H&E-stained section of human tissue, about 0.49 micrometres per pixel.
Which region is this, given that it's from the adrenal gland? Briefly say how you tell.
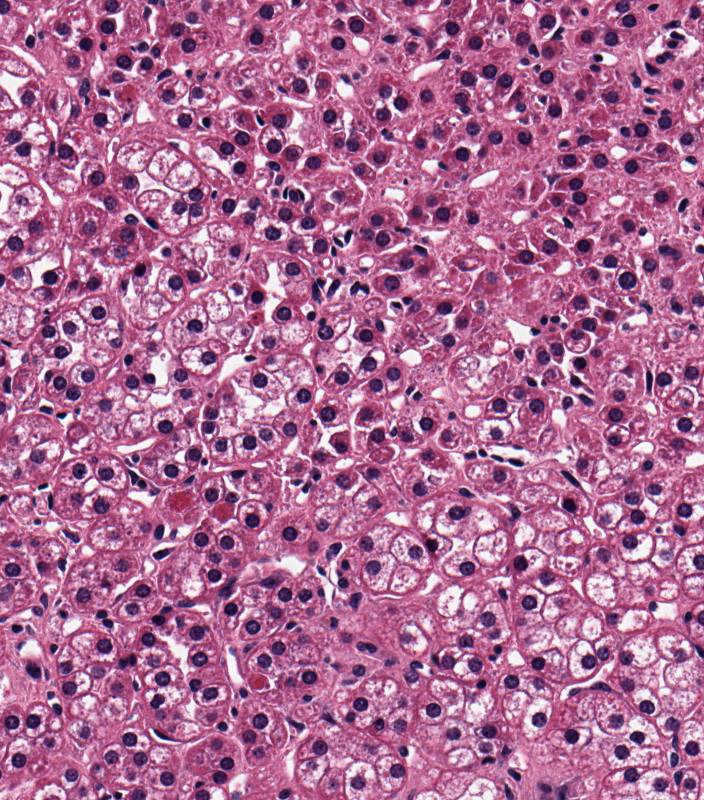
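This is the zona fasciculata. Large polygonal cells form sheets arranged in cords, separated by thin slit-like spaces.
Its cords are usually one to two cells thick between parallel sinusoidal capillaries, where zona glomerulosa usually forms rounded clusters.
The cells are pale and vacuolated, with sharply outlined membranes, and most have a single round, centrally placed nucleus.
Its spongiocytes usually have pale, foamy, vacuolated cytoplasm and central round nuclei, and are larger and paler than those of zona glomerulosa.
The vacuoles are small and do not displace the nucleus to the cell edge.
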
